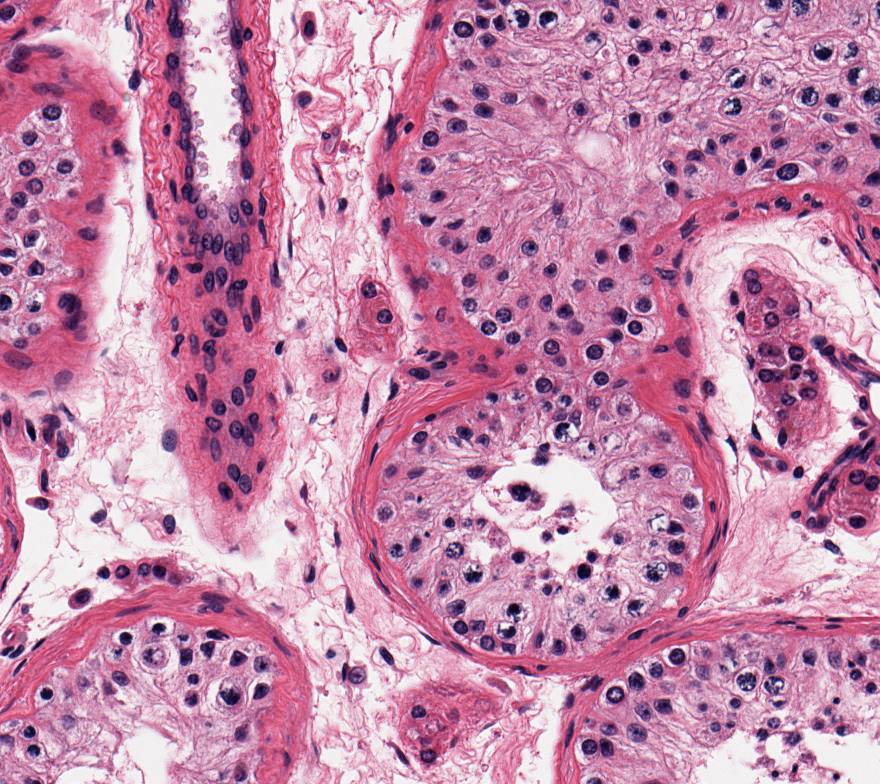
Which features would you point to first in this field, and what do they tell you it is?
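The answer is seminiferous tubule. Check the profiles: rounded tubules cut in cross section fill the field, separated by loose, pale stroma.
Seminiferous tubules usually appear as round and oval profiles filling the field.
Check the lining: a stratified epithelium several cells deep, with many cells holding large round nuclei with coarse, dark chromatin and pale cytoplasm.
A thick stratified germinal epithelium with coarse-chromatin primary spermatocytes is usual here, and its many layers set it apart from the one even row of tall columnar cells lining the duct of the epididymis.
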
